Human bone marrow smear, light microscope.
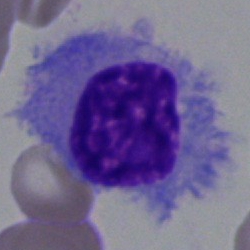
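Hairy cell: a ragged border with many fine hair-like cytoplasmic projections around its edge; dark purple, clumped chromatin with lighter patches between the clumps; no distinct granules in the cytoplasm. A red blood cell touches its lower left edge.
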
